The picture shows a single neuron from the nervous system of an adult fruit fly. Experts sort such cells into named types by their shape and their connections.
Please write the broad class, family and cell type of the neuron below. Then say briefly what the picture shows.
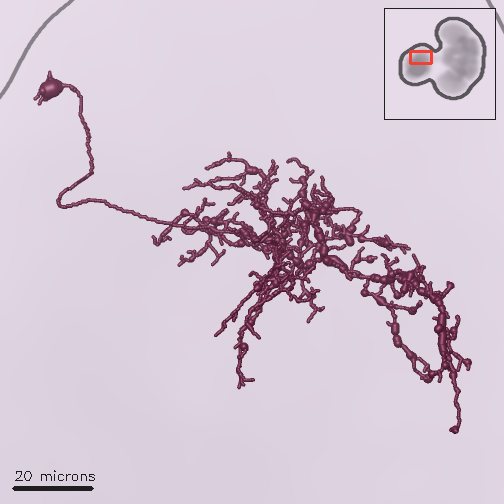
This is a nerve-cord intrinsic neuron. Its family is hemilineage 16B. The cell type is IN16B068_b. The cell body is at the upper left of the picture. From left to right in the picture it spans about 110 microns. The picture shows dozens of branch ends.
